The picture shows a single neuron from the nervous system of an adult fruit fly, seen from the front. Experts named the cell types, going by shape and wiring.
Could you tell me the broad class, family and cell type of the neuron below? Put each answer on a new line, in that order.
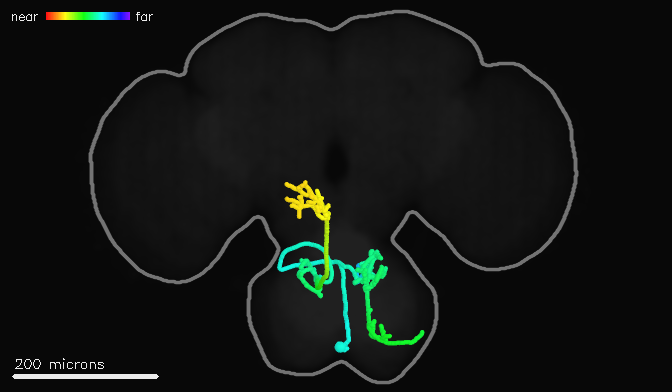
ascending neuron
hemilineage 02A
AN02A005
